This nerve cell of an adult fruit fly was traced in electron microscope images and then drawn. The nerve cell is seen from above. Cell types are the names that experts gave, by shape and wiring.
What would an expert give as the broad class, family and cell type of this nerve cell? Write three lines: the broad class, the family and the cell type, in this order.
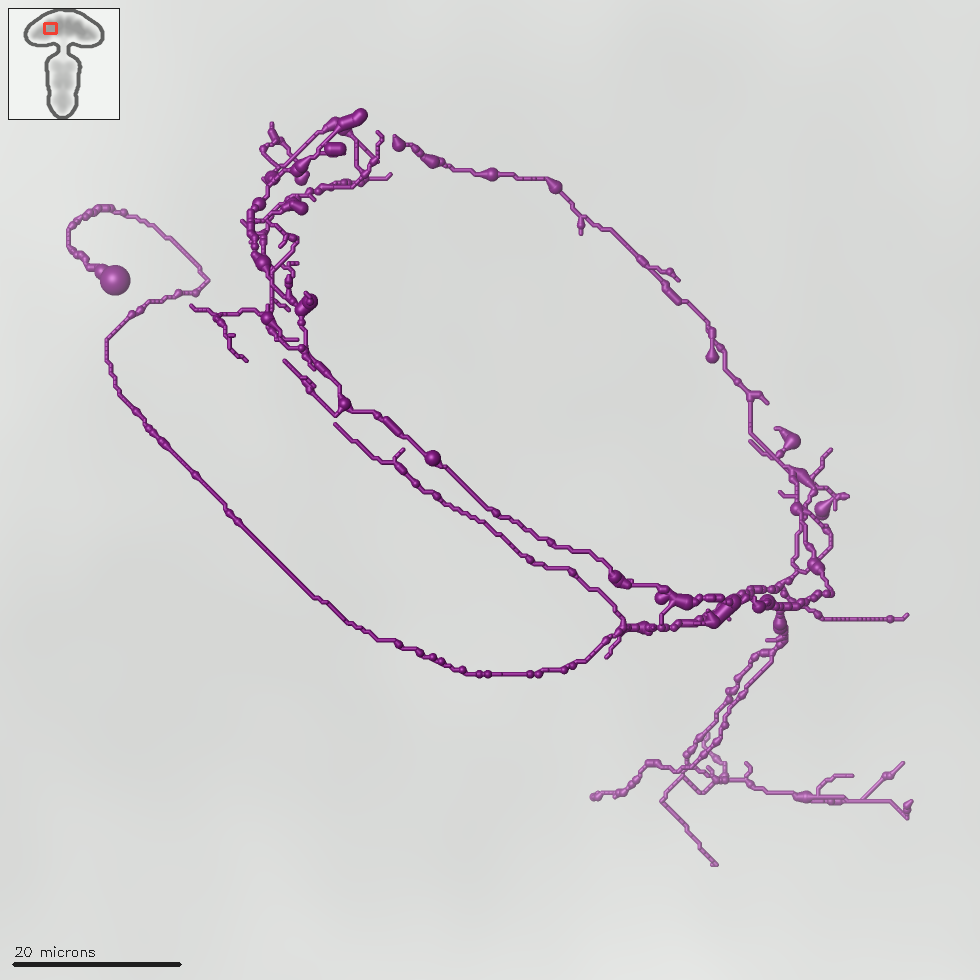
central-brain intrinsic neuron
hemilineage SLPav2
SLP082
